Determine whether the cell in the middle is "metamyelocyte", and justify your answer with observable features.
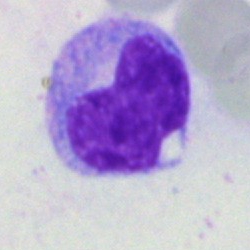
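Outline first: roughly round and smooth. Nucleus: notched along its upper edge into a broad indented shape, filling most of the cell and set toward its right side. Chromatin: deep purple and mottled rather than smooth. Cytoplasm: pale lilac-blue and widest on the left, a blue tone that sides with monocyte rather than metamyelocyte.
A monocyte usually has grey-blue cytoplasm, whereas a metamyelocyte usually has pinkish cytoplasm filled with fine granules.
Last item: a single clear, unstained space at the lower right edge of the nucleus. Verdict: the cell is a monocyte, not a metamyelocyte.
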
